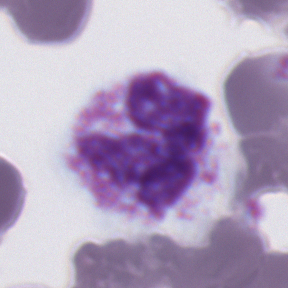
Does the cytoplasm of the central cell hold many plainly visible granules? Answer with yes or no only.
Yes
